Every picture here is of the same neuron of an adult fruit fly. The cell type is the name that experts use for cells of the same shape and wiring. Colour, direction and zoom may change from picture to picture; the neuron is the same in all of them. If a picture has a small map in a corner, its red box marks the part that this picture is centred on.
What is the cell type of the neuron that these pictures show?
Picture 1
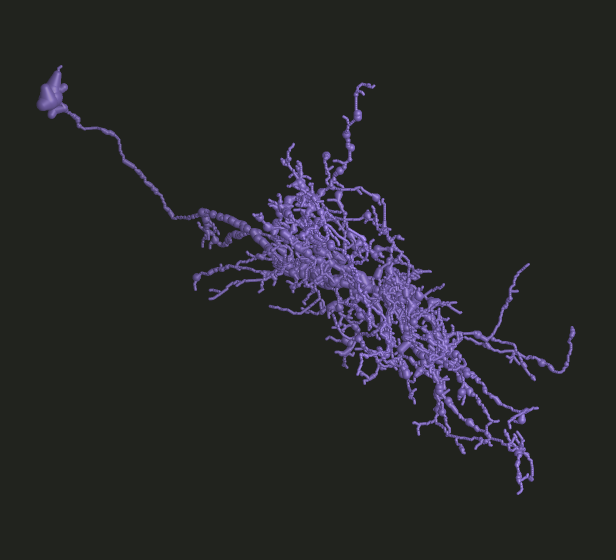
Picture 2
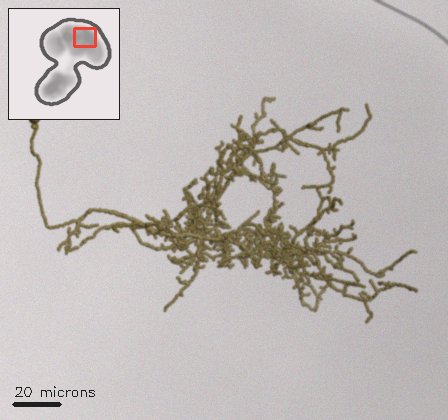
CL246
